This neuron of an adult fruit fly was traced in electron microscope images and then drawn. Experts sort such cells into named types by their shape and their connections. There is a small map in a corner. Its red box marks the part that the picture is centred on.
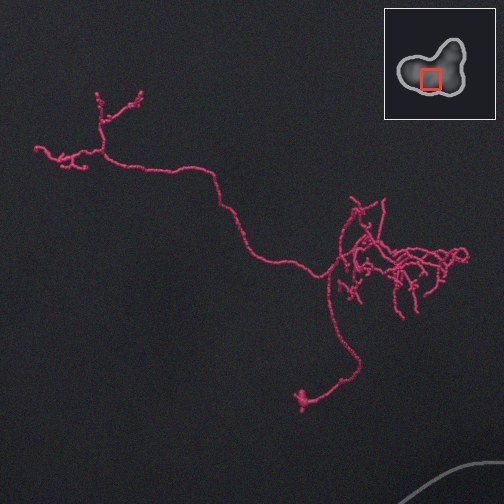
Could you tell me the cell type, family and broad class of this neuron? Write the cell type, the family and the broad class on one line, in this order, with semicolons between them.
GNG613; hemilineage LB3; central-brain intrinsic neuron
